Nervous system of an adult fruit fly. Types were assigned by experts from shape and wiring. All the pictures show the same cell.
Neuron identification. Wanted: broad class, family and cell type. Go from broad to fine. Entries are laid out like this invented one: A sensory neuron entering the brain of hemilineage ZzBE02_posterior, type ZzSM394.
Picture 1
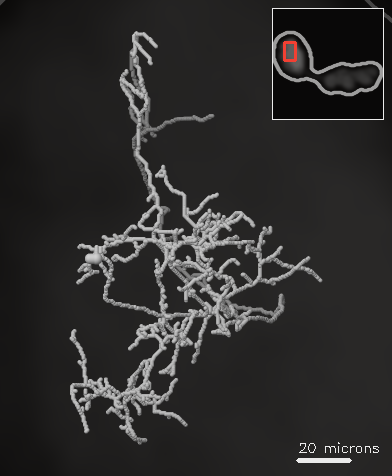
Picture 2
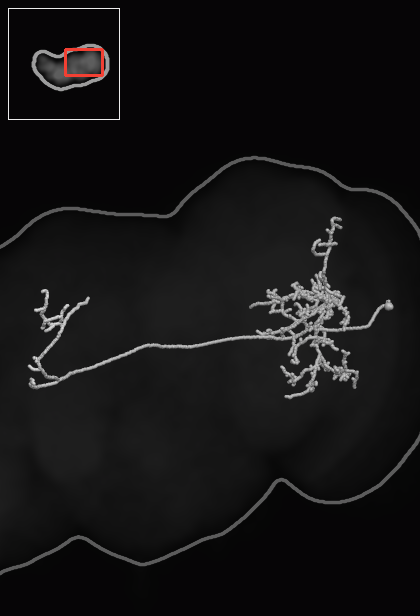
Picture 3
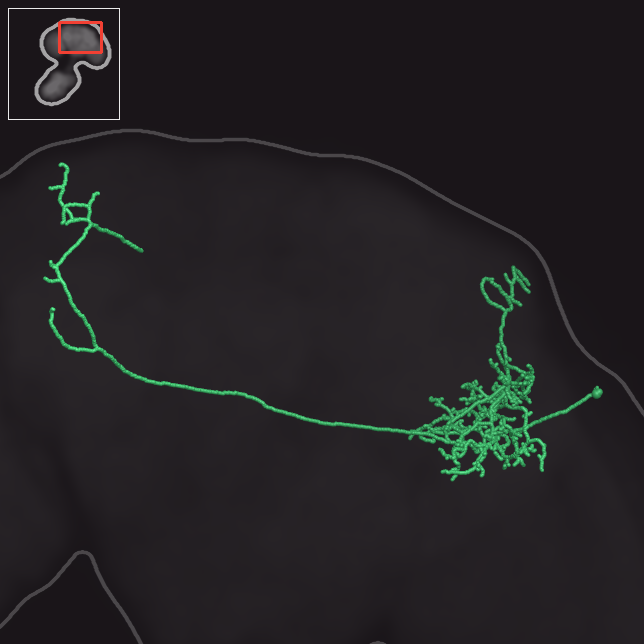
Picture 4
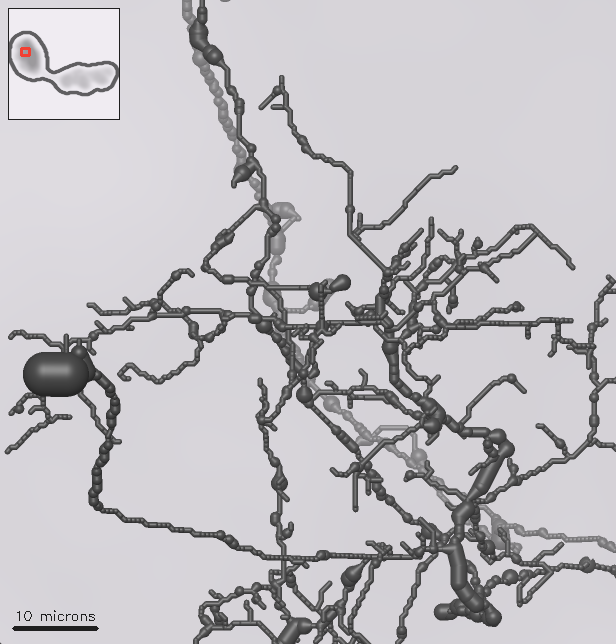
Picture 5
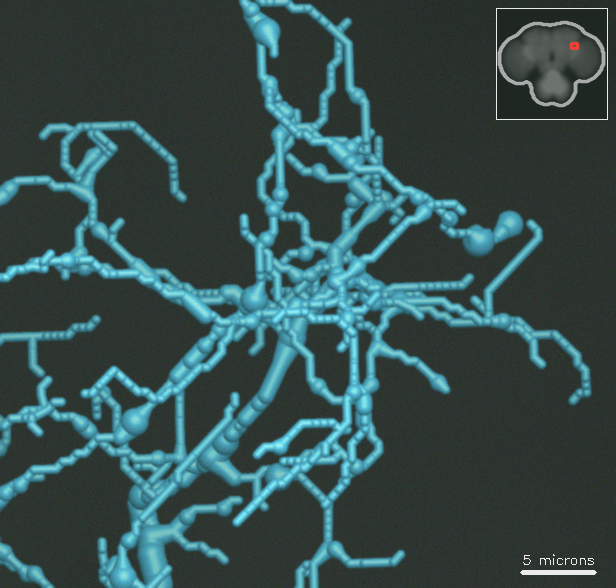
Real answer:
A central-brain intrinsic neuron of hemilineage VLPl&d1_lateral, type CB4165.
